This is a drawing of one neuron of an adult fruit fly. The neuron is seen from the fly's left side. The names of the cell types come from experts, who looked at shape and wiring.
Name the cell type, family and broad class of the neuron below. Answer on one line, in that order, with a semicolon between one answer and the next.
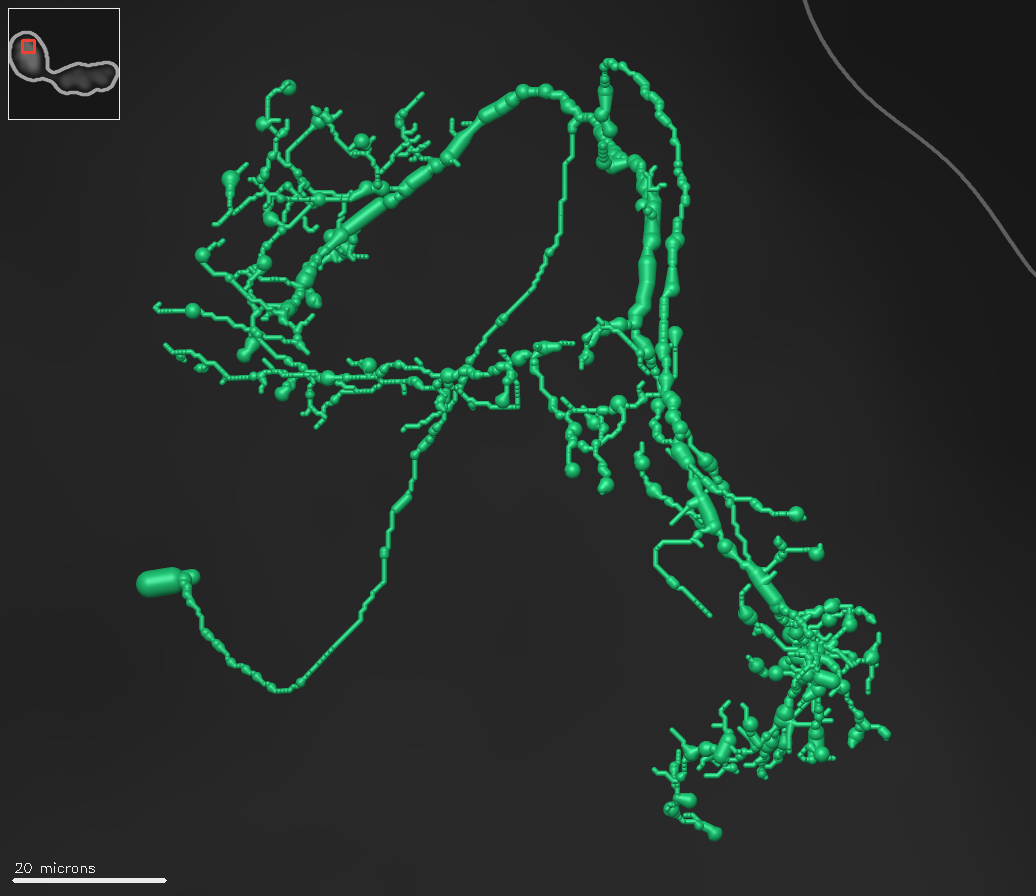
SLP136; hemilineage SIPa1_ventral; central-brain intrinsic neuron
